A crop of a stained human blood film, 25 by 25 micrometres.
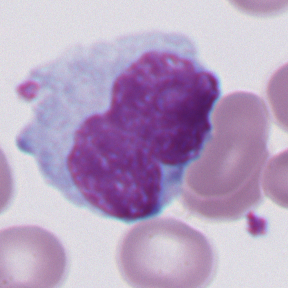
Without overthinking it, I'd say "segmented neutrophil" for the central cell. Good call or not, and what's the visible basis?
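Deciding feature: cytoplasm abundant and pale grey-blue.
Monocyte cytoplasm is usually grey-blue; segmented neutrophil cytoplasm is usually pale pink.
Verdict: monocyte, not segmented neutrophil. Nucleus alone about 15 by 11 micrometres.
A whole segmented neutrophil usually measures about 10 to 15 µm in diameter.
Also seen: irregular outline with frayed, uneven edges; most cytoplasm left of the nucleus; no distinct granules; a red cell pressed against the right side.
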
